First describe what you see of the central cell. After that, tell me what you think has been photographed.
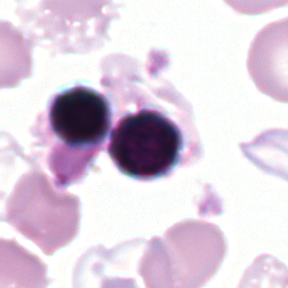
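First point: the outline is round and smooth. Second, the nucleus fills almost the whole cell, leaving only a very thin rim of cytoplasm. Third, its chromatin is dense and dark purple with slight coarse mottling. Fourth, no nucleolus can be seen. The cell is a normoblast.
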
